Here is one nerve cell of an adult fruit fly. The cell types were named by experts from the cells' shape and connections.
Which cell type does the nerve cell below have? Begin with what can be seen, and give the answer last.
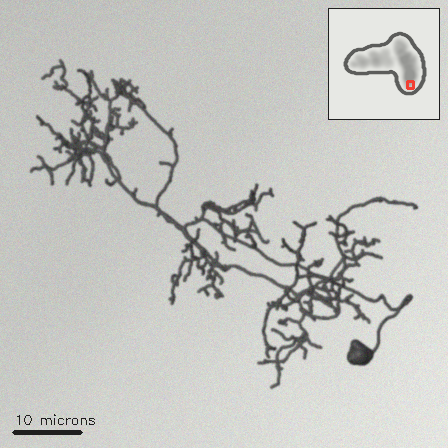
Its cell body lies at the lower right of the picture. By the scale bar it is about 60 microns wide in this view. Dozens of branch ends can be seen. This is an optic-lobe intrinsic neuron. Its cell type is Mi14.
